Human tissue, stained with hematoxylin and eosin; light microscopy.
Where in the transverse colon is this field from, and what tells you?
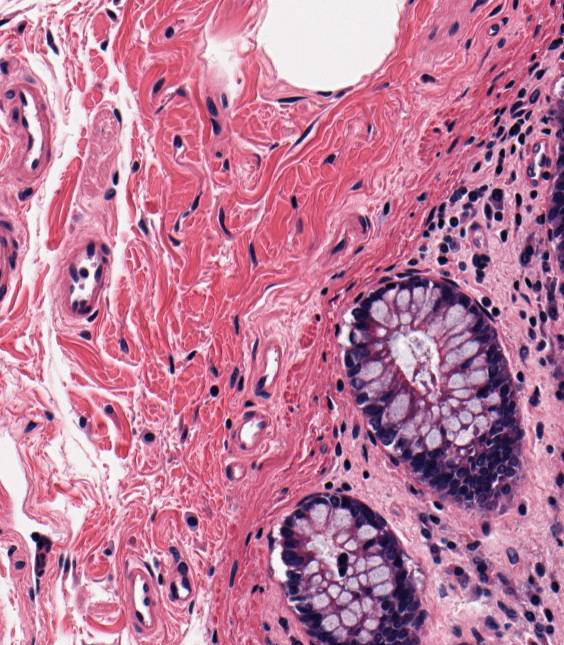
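The fibrous tissue on the left and centre is submucosa. Its centre is wavy pink collagen bundles with scattered spindle-shaped nuclei, and small thin-walled vessels dot the looser tissue at the left.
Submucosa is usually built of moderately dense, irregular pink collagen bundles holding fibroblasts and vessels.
Glandular mucosa takes up the right side, with two crypts cut in round cross-section, one at mid-right and one at lower right.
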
